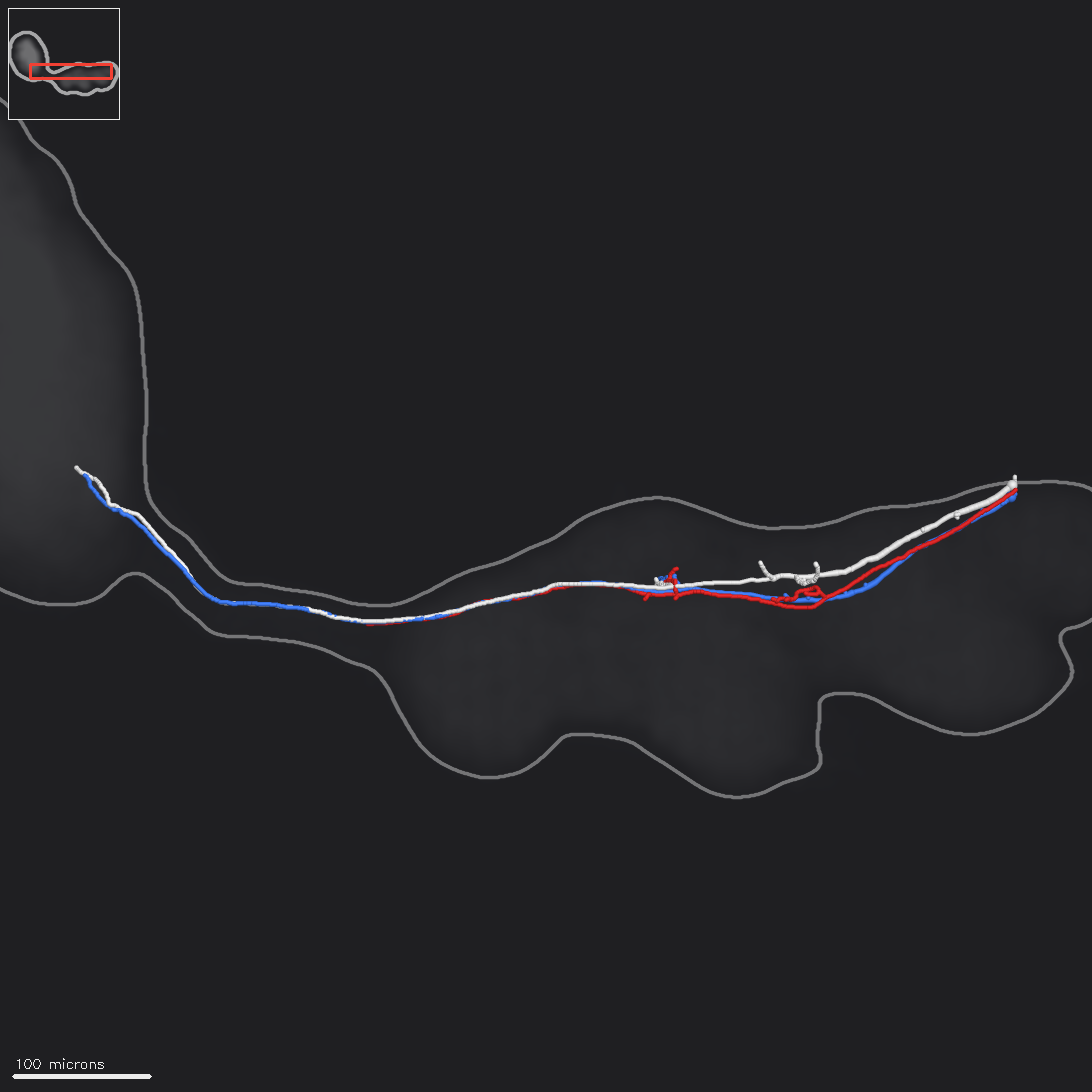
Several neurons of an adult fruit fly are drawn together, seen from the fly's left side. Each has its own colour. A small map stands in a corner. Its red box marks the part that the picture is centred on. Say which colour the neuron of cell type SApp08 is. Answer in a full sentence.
The colour is white.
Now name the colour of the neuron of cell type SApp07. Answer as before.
The colour is red.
